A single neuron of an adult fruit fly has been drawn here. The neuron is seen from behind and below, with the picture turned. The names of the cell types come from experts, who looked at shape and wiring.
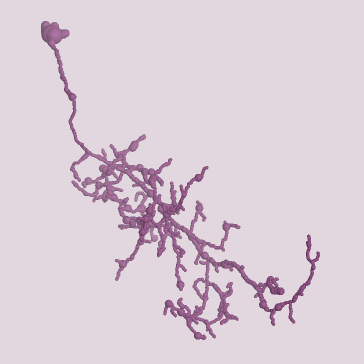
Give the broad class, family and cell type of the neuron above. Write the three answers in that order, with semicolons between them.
central-brain intrinsic neuron; hemilineage SLPpm1; SLP287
